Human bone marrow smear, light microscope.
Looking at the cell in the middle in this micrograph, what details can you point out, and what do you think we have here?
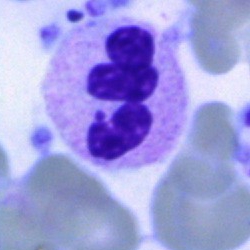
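The central cell has a round, smooth outline. Its chromatin is dark purple and coarsely clumped, and the cytoplasm contains no vacuoles. This is a segmented neutrophil.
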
